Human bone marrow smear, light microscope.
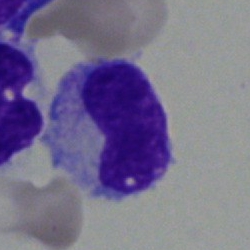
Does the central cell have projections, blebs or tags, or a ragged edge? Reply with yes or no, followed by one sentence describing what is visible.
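Yes. The cell outline is irregular, with small frayed projections along its lower edge.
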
